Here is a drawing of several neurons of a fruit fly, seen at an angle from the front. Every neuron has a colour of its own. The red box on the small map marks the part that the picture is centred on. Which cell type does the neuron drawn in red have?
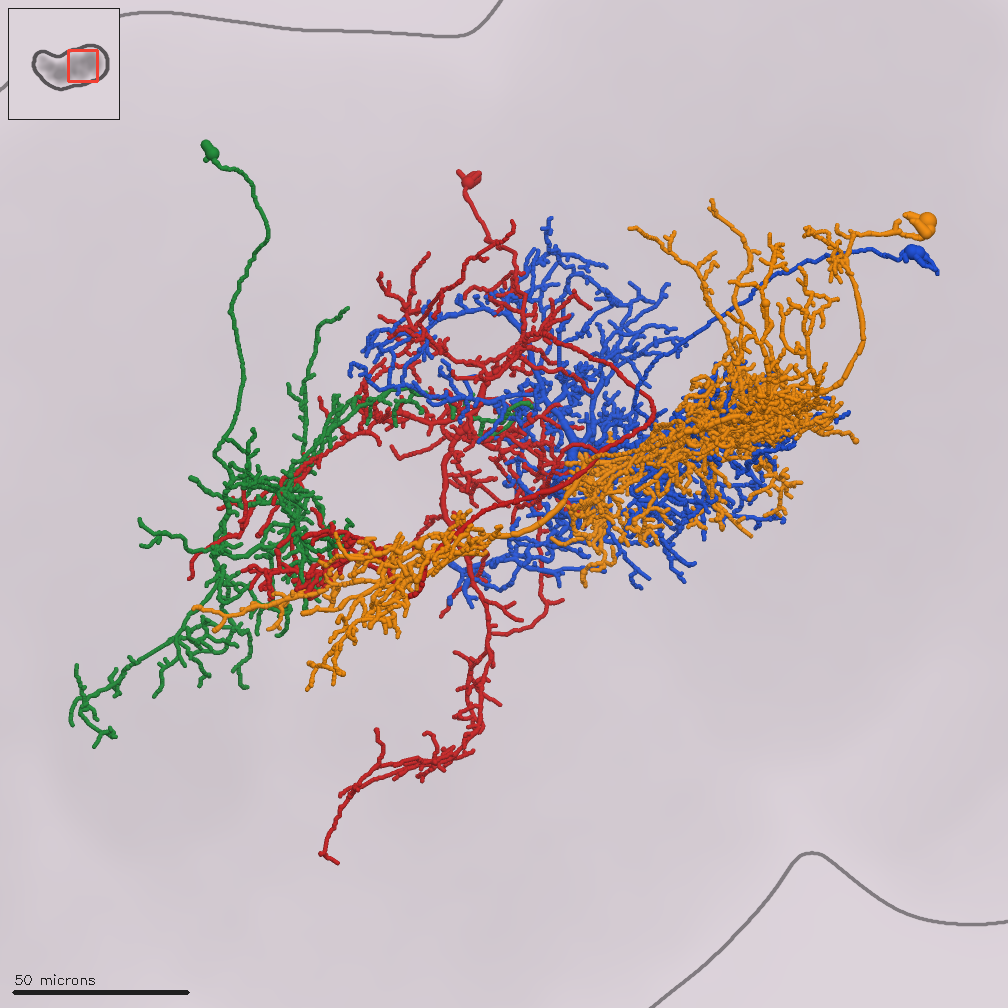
PS231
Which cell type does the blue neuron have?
PS010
